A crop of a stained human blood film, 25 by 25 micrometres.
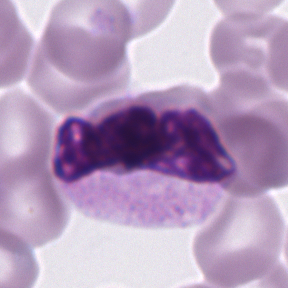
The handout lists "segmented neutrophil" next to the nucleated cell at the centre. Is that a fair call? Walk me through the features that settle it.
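The granules settle it: they are fine, dust-like and lilac, sprinkled through pale pinkish-lilac cytoplasm. Yes, segmented neutrophil fits this cell.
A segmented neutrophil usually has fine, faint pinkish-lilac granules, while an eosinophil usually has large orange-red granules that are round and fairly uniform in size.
The granules here are fine rather than large and lilac rather than orange-red, which speaks against eosinophil. The chromatin is dark purple and coarsely clumped, no nucleoli are visible, and the cytoplasm holds no vacuoles. The cell measures about 16 by 12 micrometres, and its nucleus, lying toward the top, fills about 50% of the cell's area. Red cells touch its edges on both left and right.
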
